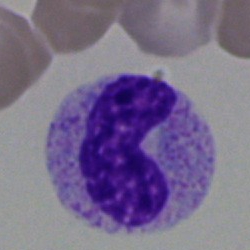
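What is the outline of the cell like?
Round and smooth.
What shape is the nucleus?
Bean-shaped, with a deep notch on its right side.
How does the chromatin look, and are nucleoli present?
It is dense, clumped and dark purple; no nucleoli are visible.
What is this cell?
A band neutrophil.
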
